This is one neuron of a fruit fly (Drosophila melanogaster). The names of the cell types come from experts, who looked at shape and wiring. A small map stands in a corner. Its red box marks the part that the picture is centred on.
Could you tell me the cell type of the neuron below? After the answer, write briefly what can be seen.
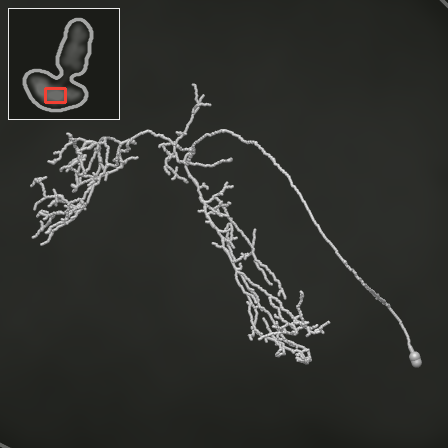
Its cell type is SMP047. This is a central-brain intrinsic neuron. It lies in the brain. The cell body is at the lower right of the picture. Dozens of branch ends can be seen.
